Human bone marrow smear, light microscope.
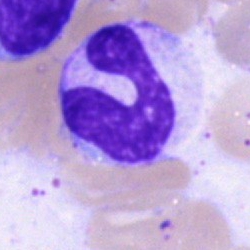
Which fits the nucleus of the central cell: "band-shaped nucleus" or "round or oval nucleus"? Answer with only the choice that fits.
Band-shaped nucleus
